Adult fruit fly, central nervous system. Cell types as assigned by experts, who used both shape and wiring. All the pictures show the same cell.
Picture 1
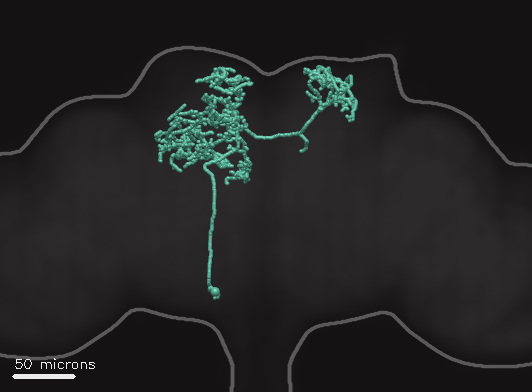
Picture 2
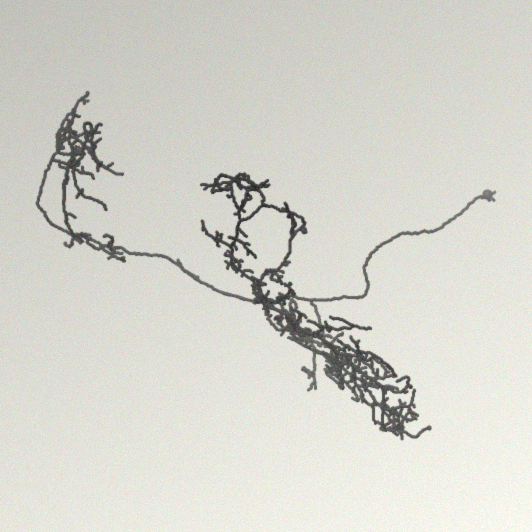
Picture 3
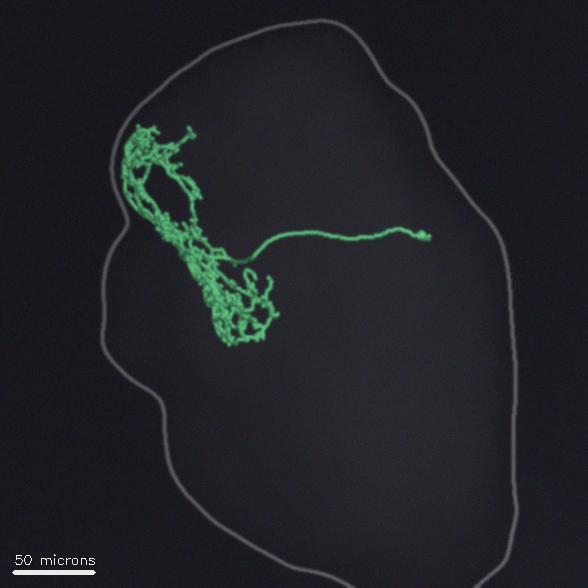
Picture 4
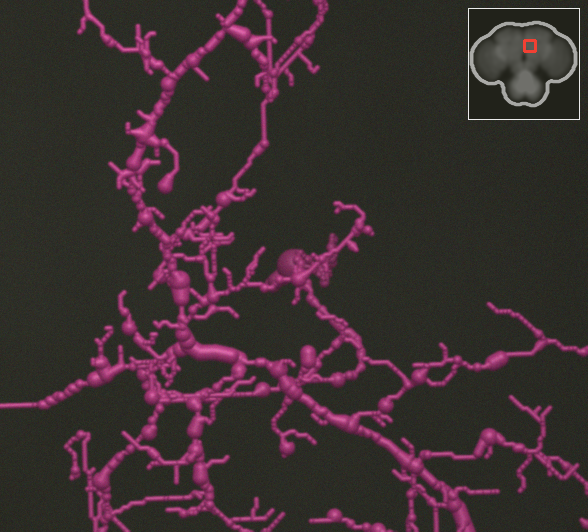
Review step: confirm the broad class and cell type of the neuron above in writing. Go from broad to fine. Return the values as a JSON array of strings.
["central-brain intrinsic neuron", "LAL155"]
